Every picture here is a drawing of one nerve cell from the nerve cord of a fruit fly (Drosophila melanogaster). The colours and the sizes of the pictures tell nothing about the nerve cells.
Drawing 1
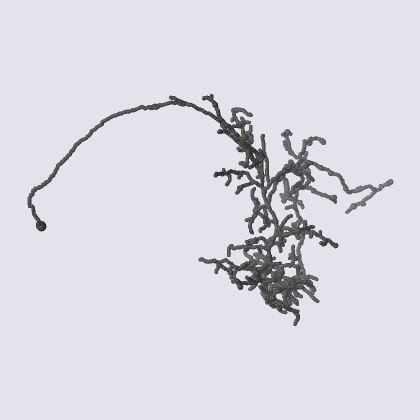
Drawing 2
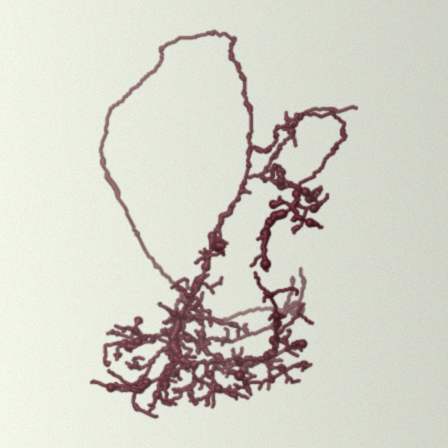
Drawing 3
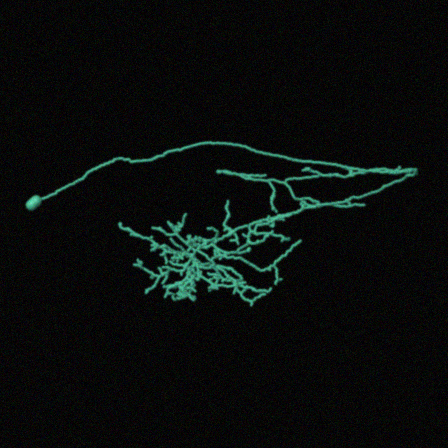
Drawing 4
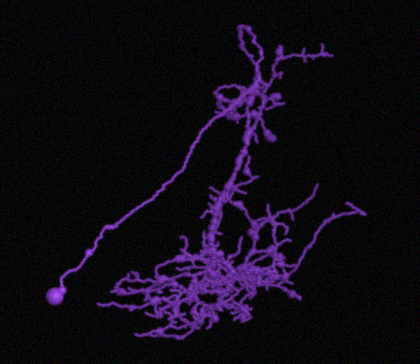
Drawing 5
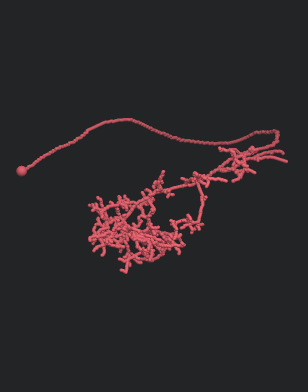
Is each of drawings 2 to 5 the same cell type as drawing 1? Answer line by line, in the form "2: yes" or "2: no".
2: no
3: no
4: no
5: no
